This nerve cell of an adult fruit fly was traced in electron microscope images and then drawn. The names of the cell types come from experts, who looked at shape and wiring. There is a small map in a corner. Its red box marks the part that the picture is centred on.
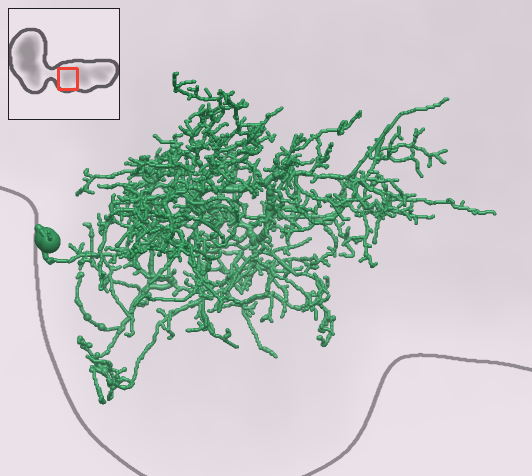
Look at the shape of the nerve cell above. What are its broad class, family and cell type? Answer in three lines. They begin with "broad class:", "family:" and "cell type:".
broad class: nerve-cord intrinsic neuron
family: hemilineage 08A
cell type: IN08A003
